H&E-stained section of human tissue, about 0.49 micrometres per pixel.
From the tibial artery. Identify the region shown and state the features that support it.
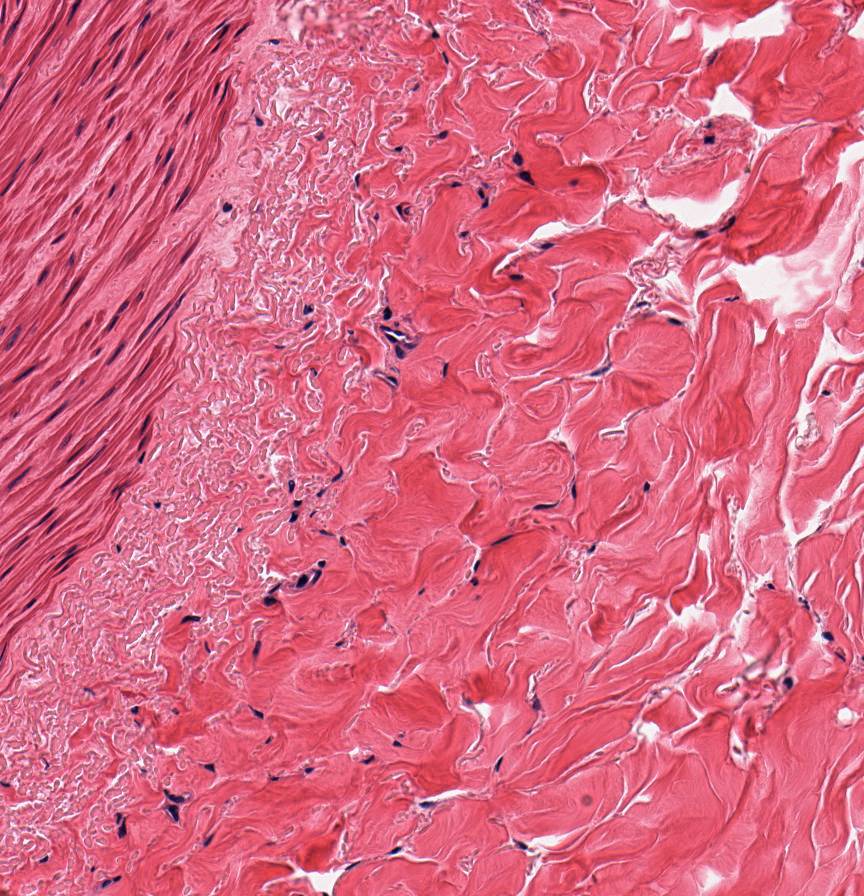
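Tunica adventitia is the tissue in view. In the centre and right, the collagen forms thick, wavy bundles running in irregular directions, with only sparse, small, dark spindle-shaped nuclei between them.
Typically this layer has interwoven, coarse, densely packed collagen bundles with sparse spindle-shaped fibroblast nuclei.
Along the edge of a band of smooth muscle, whose cells run diagonally parallel to that edge, lies a strip of finely fragmented, wavy, pale pink fibres.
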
